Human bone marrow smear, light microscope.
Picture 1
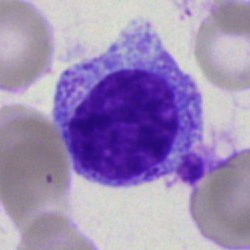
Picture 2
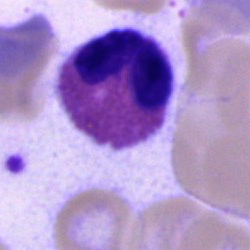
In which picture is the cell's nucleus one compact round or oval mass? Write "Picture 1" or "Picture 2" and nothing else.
Picture 1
